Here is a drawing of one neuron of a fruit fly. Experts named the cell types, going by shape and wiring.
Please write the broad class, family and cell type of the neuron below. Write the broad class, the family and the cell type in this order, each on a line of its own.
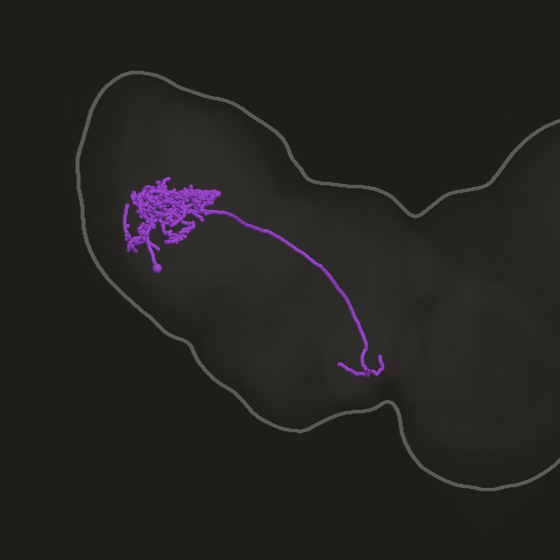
central-brain intrinsic neuron
hemilineage VLPl&p1_lateral
AVLP325_b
